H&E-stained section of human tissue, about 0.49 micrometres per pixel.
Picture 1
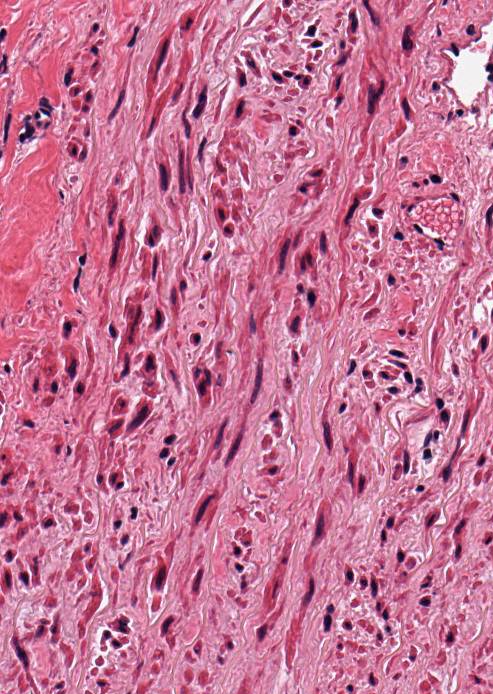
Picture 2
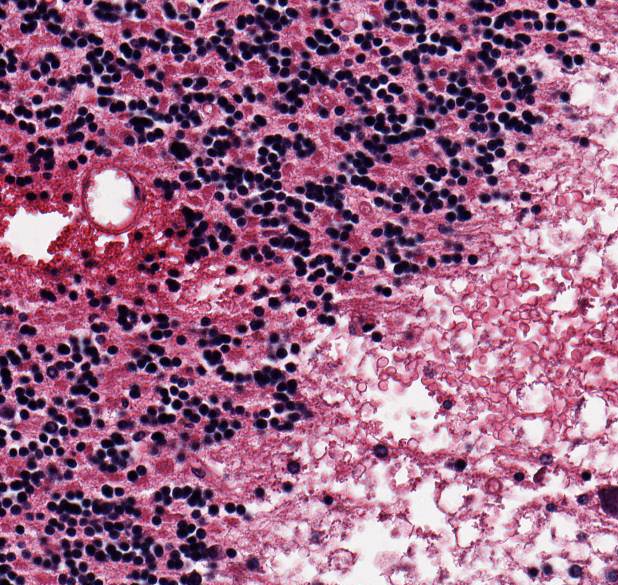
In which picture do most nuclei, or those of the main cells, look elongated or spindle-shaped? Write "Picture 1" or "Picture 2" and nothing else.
Picture 1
